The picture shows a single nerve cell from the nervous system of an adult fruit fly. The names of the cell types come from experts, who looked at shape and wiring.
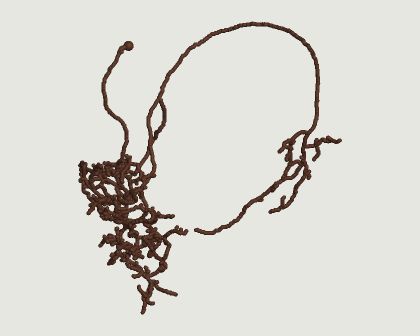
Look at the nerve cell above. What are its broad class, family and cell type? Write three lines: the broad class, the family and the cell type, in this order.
central-brain intrinsic neuron
hemilineage VLPp1
PLP170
